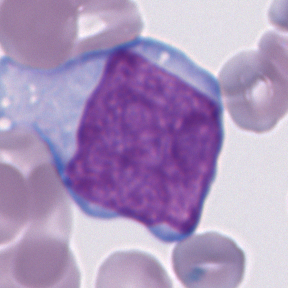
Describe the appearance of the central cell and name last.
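First, the nucleus: angular, almost square, its sides fairly straight. Next, the chromatin: fine and evenly spread, with no coarse dark clumps. Then the cytoplasm: pale blue, lying mostly on the left side of the nucleus, where a few small clear spots also sit. The cell is a myeloblast.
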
